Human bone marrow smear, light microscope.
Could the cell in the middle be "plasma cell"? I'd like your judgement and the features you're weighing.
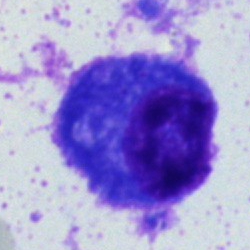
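The feature that decides is the nucleus, which lies off-centre towards the right side of the cell.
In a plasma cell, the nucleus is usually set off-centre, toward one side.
The name plasma cell therefore fits, and it is the better choice over proerythroblast. The cytoplasm is abundant, filling about half of the cell. It stains a deep blue, with paler mottled patches on the left side. The cell is roughly round, with a slightly irregular, fuzzy edge. Small purple specks and strands are scattered in the background around it.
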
